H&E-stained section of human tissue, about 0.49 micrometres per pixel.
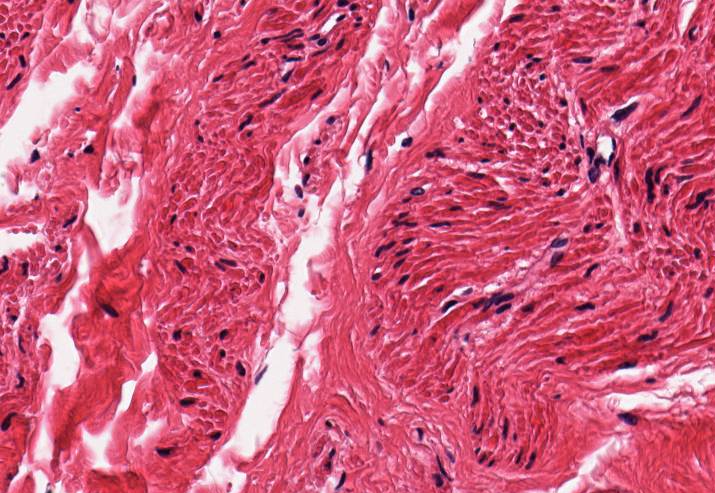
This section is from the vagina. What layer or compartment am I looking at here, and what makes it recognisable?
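That's smooth muscle. Bundles of spindle cells run in differing directions and cross one another; the nuclei are dark, elongated and cigar-shaped with blunt ends, and the cytoplasm is abundant and bright pink.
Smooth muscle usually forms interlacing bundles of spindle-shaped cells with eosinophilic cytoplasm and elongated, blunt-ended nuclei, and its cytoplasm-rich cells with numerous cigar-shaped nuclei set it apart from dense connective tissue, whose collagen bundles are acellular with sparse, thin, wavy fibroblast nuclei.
No epithelium or glands appear anywhere.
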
